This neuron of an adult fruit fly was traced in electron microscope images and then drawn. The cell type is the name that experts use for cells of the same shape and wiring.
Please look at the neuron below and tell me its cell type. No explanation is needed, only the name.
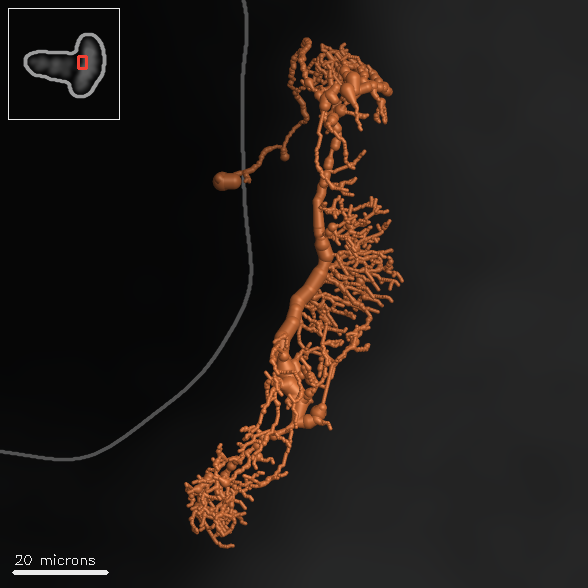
Delta7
